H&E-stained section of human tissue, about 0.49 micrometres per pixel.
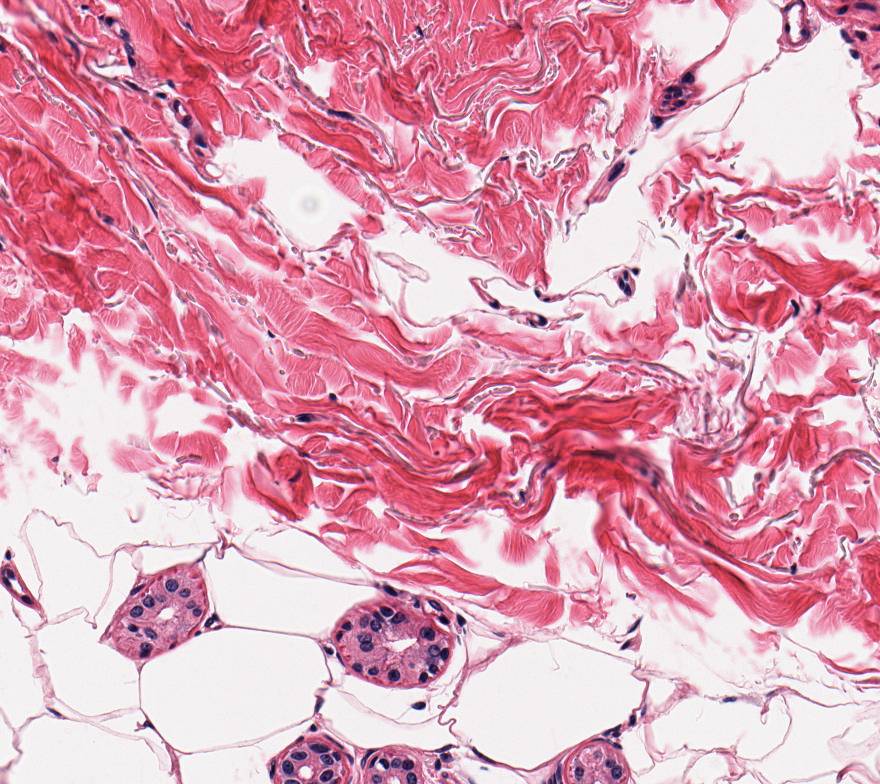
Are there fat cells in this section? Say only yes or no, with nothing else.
Yes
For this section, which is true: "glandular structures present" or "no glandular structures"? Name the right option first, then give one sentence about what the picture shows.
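Glandular structures present. Several small, round tubule cross-sections sit among the adipocytes along the bottom of the field.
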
